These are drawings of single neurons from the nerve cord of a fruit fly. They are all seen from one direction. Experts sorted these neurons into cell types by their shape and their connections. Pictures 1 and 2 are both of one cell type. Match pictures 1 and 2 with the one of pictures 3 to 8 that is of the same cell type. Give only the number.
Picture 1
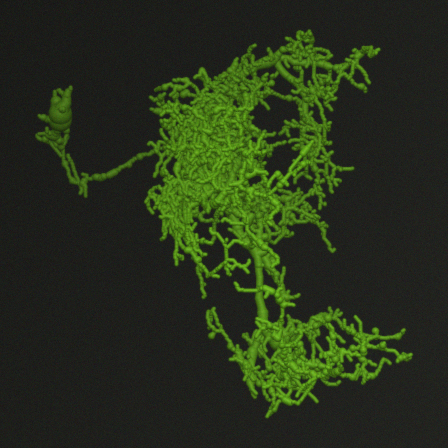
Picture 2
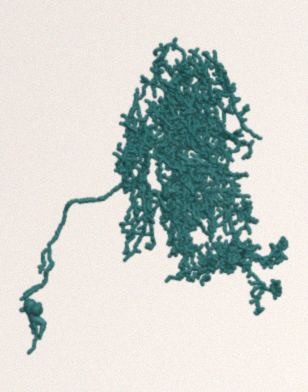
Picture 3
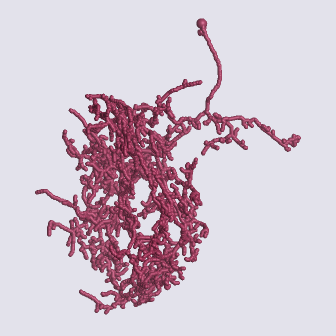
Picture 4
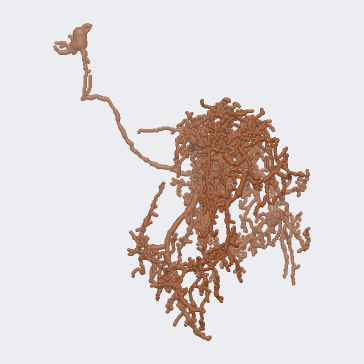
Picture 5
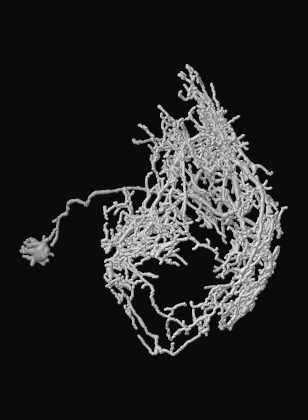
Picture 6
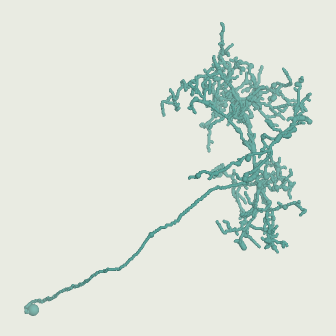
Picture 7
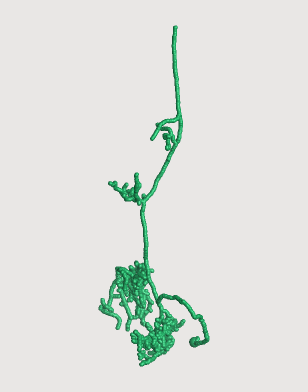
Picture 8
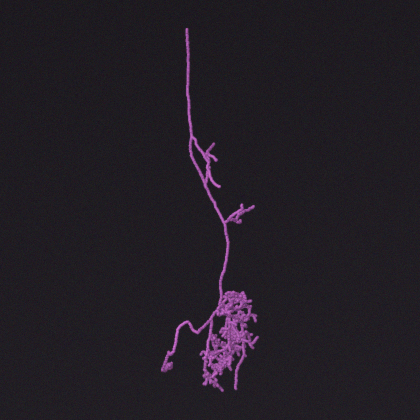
4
